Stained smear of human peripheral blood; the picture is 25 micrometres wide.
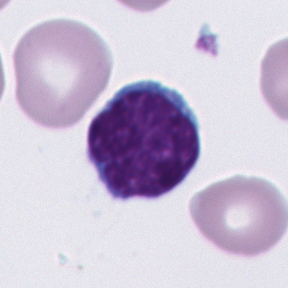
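Typical lymphocyte (the nucleated cell at the centre), stained smear of human peripheral blood. First, the outline of the cell is roughly round, with a slightly uneven edge. Second, the cell measures about 10 micrometres across, and its round nucleus also measures about 10 micrometres across, filling about 90% of the cell's area. Third, the chromatin is dark purple and coarsely clumped. Fourth, the cytoplasm is no more than a thin rim around the nucleus, and no granules are visible in it.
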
